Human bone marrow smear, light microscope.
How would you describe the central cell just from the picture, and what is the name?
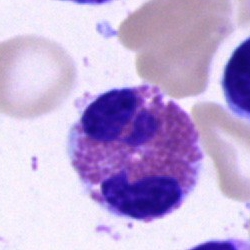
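To begin, the outline is round. The nucleus is split into separate lobes, its main masses at the top and bottom of the cell, and its chromatin is dense and dark purple. Coarse, round granules pack the cytoplasm between those lobes. The cell is an eosinophil.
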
